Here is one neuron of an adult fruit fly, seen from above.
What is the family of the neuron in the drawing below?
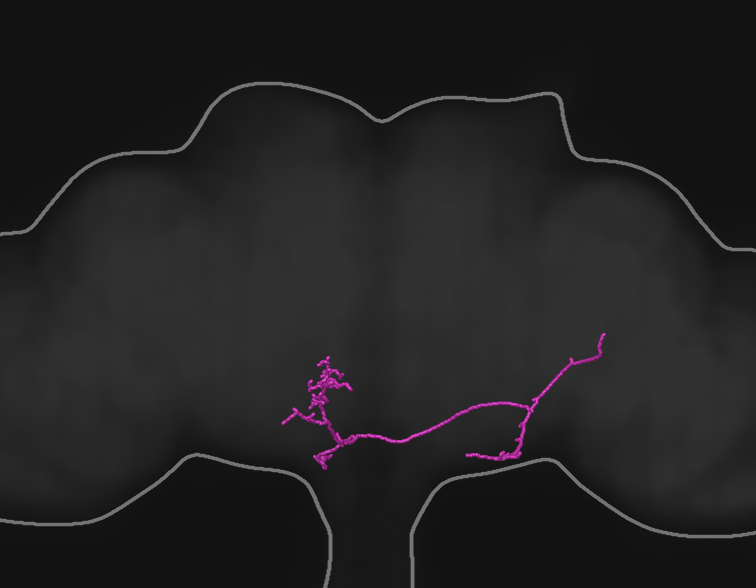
hemilineage LB19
